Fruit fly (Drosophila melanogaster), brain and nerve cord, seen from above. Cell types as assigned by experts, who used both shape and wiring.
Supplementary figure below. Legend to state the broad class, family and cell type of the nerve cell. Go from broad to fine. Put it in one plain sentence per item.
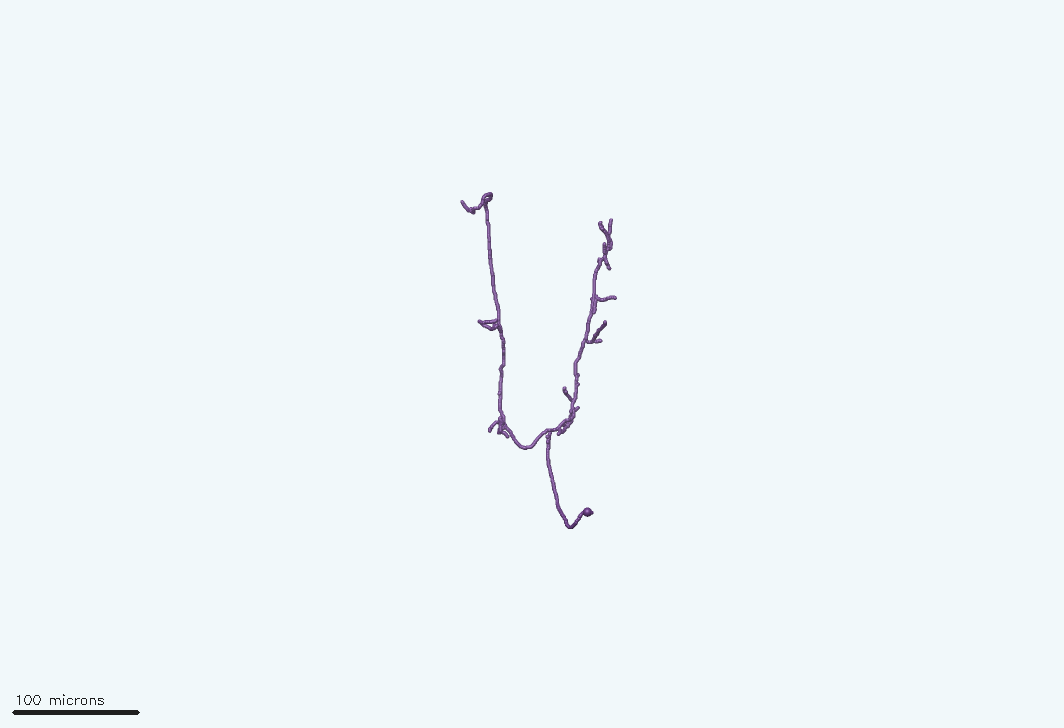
A nerve-cord intrinsic neuron of hemilineage 07B, type IN07B096_b.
